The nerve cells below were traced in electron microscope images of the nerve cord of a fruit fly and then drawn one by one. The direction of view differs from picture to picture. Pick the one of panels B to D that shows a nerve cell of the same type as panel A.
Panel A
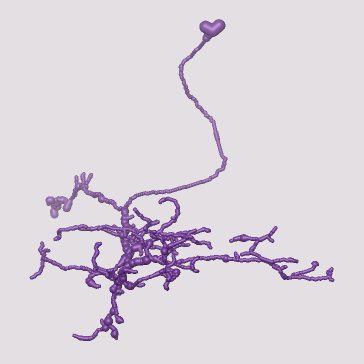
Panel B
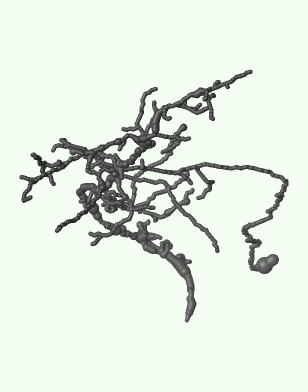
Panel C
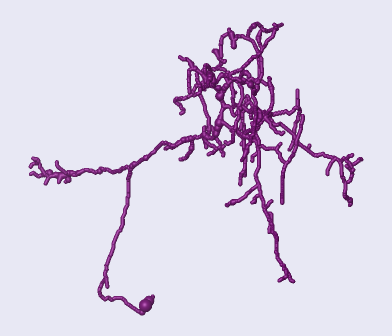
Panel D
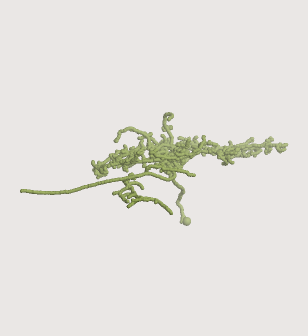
C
